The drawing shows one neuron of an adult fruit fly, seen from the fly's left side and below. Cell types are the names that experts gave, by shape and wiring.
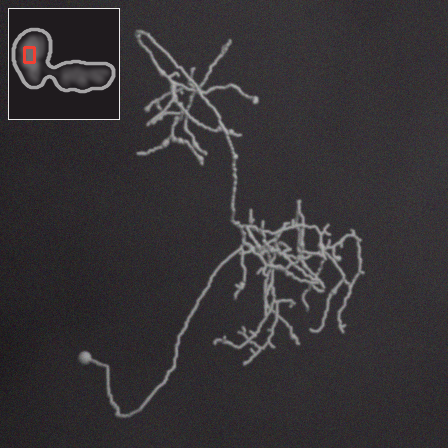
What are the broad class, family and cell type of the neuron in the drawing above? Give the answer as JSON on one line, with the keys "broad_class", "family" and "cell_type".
{"broad_class": "central-brain intrinsic neuron", "family": "hemilineage LHa1", "cell_type": "LHAV6a4"}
